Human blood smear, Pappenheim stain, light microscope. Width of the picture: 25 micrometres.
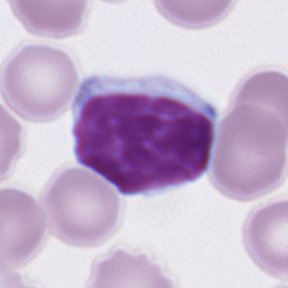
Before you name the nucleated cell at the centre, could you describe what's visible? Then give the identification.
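Look first at the cytoplasm: you will find no granules and no vacuoles in it. Now the nucleus: it is one undivided mass with no lobes, and along its lower edge it reaches almost to the cell margin. This cell is a typical lymphocyte.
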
